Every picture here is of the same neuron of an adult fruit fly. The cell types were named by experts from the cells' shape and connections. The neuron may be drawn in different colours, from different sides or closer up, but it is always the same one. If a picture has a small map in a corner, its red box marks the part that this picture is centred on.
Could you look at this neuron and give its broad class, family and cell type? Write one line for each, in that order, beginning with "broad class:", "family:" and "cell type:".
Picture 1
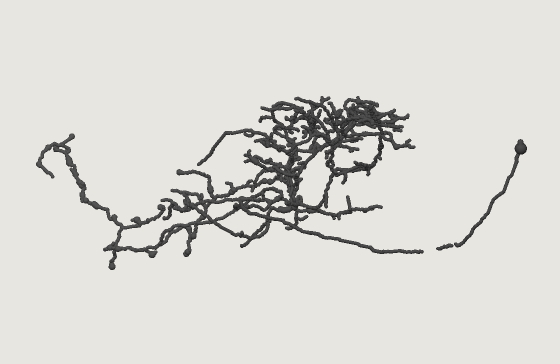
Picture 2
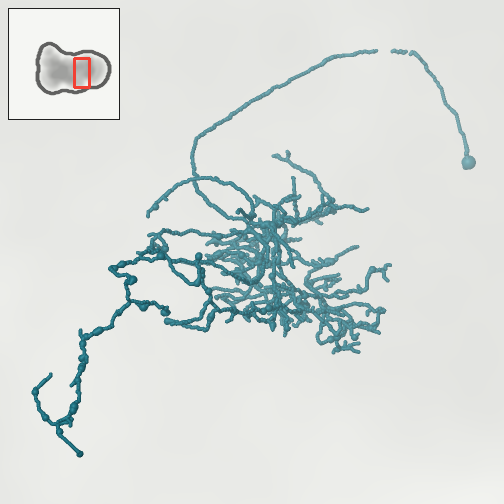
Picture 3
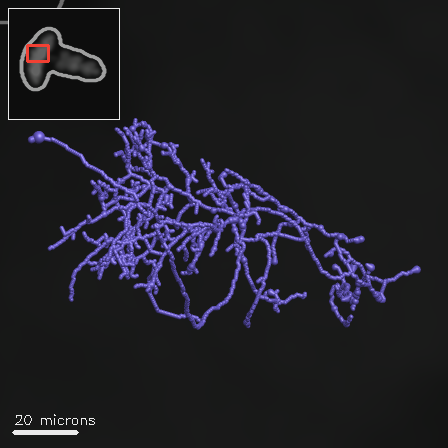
broad class: central-brain intrinsic neuron
family: hemilineage AOTUv1_ventral
cell type: LAL020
